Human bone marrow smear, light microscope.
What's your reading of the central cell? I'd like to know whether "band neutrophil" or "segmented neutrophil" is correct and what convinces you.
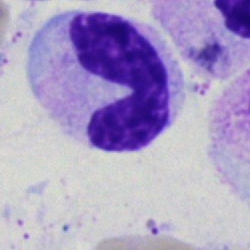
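Band neutrophil.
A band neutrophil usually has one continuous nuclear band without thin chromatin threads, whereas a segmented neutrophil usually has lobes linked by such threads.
Here the nucleus is curved like a horseshoe, notch opening toward the left, and lies toward the right side of the cell. Chromatin dark purple, coarsely clumped; cytoplasm with fine, faint pinkish granules.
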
